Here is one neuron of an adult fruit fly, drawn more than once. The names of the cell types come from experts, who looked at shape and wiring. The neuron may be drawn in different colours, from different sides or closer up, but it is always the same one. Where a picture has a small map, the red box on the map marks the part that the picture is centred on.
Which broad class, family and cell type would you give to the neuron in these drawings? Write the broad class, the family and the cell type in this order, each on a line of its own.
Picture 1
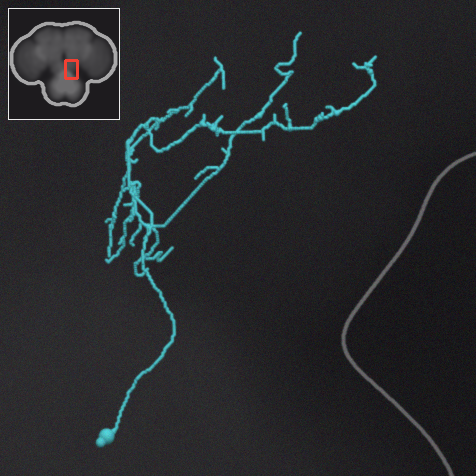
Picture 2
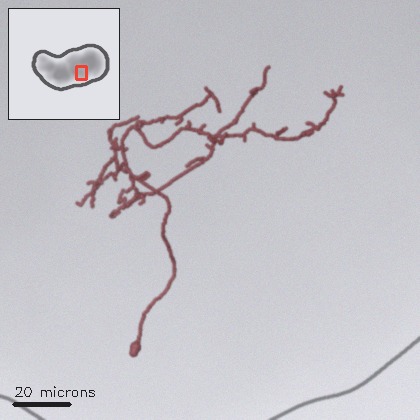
central-brain intrinsic neuron
hemilineage LB3
GNG332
